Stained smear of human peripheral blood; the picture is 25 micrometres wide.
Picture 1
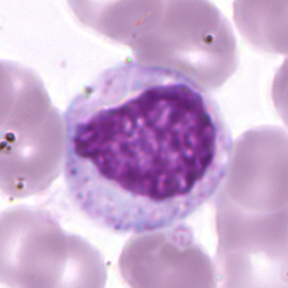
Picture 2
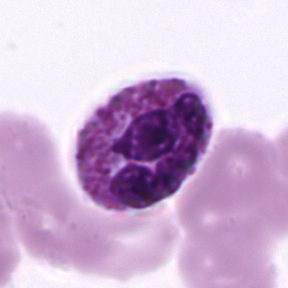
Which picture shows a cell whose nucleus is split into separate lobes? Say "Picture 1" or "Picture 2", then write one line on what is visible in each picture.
Picture 2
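Picture 1: The nucleus is oval and narrows towards its left end.
Picture 2: The nucleus is divided into separate lobes.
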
